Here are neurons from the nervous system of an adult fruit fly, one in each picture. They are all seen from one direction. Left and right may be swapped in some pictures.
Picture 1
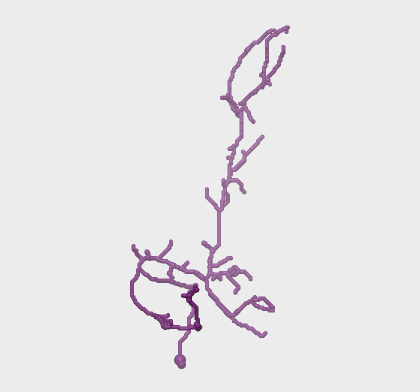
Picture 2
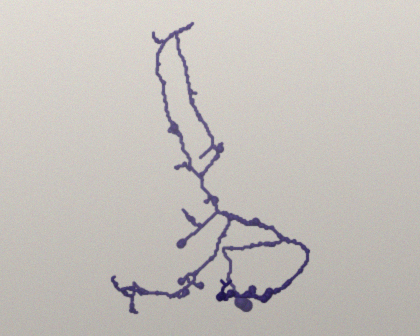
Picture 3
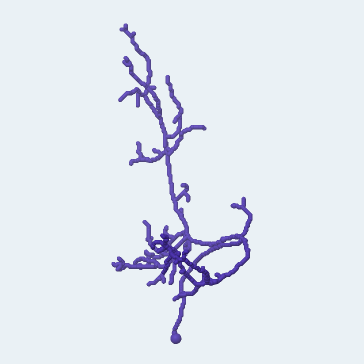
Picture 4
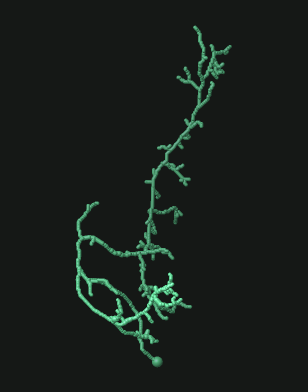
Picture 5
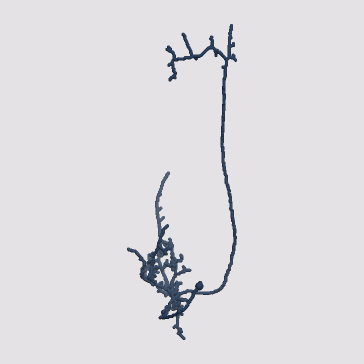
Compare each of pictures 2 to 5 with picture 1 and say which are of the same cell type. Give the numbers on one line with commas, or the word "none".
2, 3, 4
